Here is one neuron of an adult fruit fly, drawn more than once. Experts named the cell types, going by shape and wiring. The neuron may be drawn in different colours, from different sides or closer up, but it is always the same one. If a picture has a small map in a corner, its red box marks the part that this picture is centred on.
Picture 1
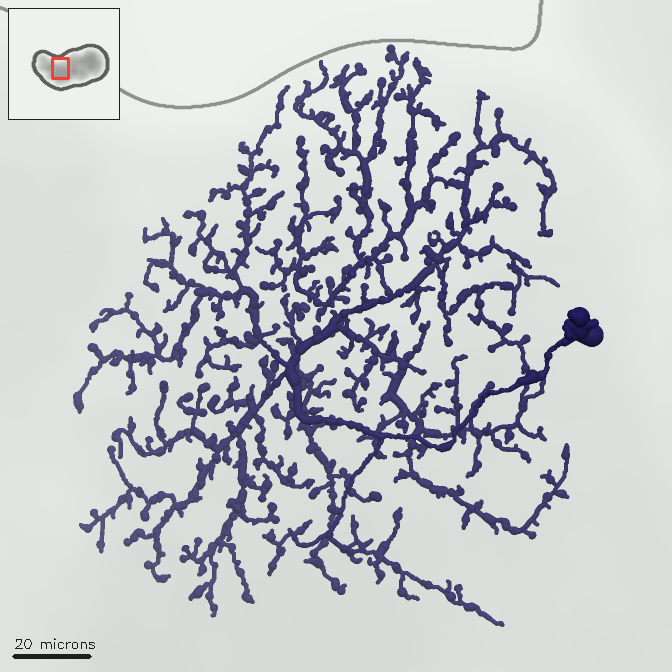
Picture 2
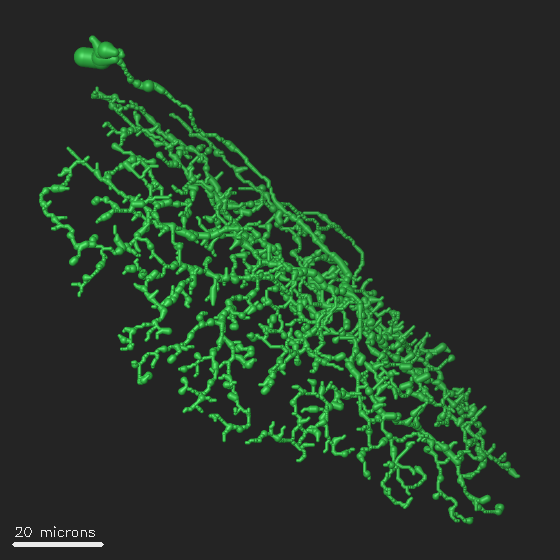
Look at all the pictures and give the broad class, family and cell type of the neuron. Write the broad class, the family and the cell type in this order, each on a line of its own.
optic-lobe intrinsic neuron
Dm
Dm19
